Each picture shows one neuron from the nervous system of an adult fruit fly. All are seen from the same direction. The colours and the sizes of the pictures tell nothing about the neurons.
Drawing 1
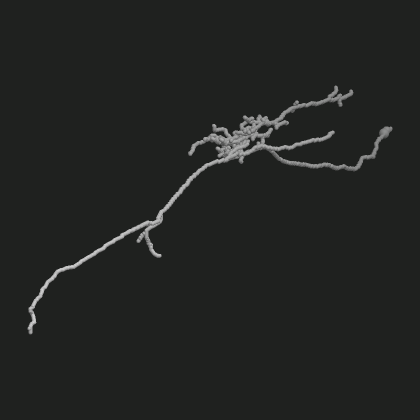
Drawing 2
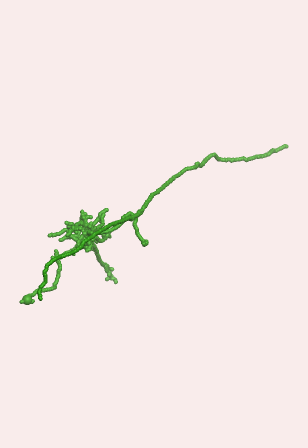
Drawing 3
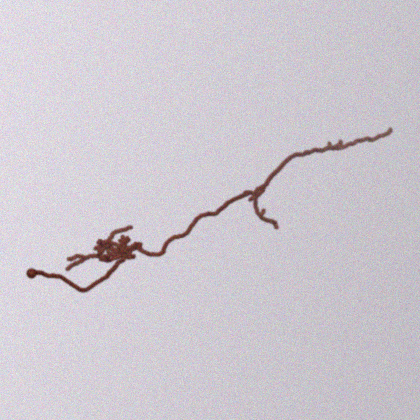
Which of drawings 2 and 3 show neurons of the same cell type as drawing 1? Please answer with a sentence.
Drawing 2 and drawing 3 are of the same cell type.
